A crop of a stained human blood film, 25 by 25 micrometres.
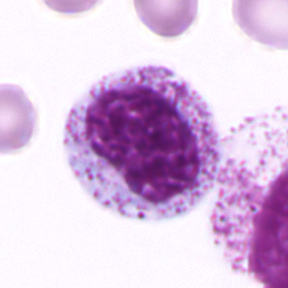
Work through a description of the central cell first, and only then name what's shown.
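Hmm, a round, smooth outline. The nucleus is one unlobed mass. Scattered all around it, through the cytoplasm, are many small pinkish-red granules. I find no vacuoles anywhere in the cytoplasm. It is a metamyelocyte.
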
